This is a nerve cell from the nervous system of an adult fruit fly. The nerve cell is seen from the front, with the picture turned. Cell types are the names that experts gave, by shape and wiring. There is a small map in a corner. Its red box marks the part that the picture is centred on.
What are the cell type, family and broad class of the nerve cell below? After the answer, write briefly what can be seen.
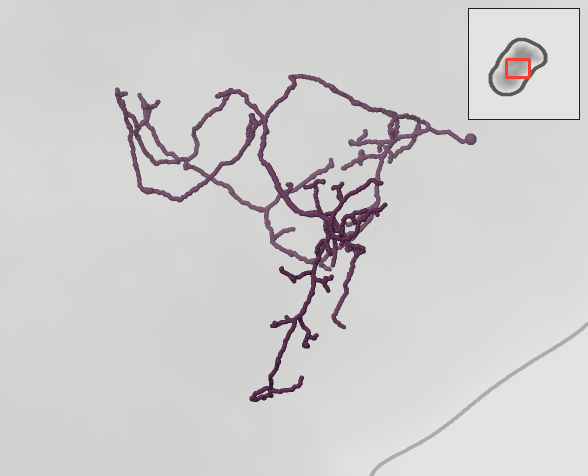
Its cell type is SIP135m. Its family is hemilineage SMPpv2_ventral. This is a central-brain intrinsic neuron. The cell body is at the upper right of the picture. In this view it is about as wide as it is tall.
